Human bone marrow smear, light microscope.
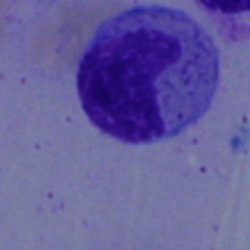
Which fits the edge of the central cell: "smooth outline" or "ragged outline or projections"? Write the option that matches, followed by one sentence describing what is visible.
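Smooth outline. The cell outline is round with a smooth edge.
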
